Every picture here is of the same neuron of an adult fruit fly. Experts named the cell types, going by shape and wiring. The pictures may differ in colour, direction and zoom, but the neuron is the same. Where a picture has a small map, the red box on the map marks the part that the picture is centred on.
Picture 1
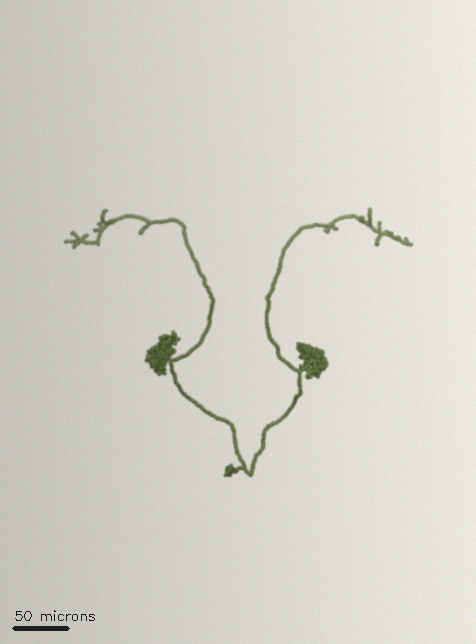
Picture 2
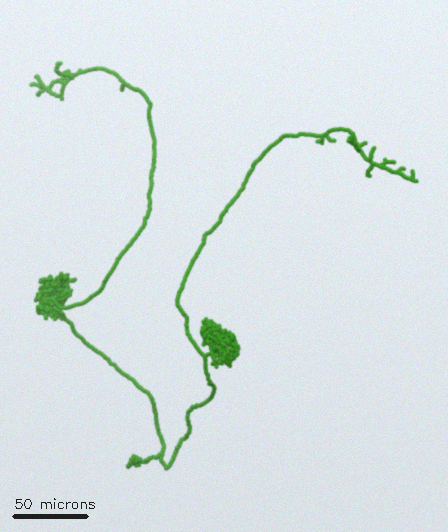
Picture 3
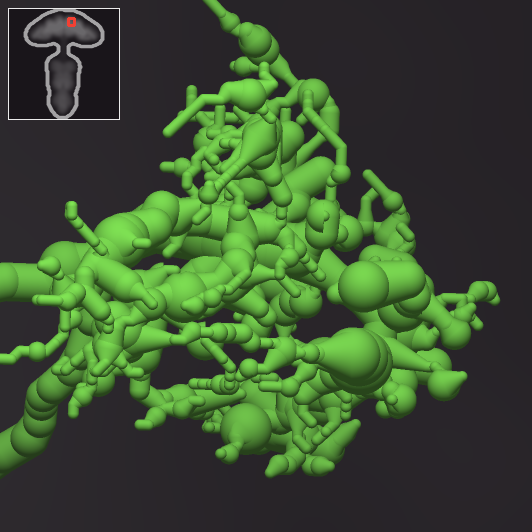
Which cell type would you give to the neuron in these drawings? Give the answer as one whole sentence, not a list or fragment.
This particular neuron has the cell type VP3+VP1l_ivPN.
